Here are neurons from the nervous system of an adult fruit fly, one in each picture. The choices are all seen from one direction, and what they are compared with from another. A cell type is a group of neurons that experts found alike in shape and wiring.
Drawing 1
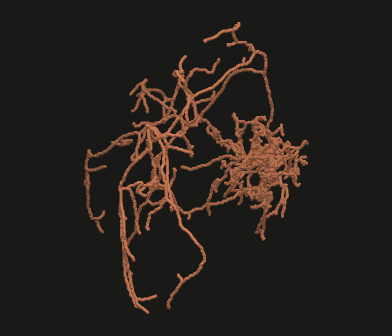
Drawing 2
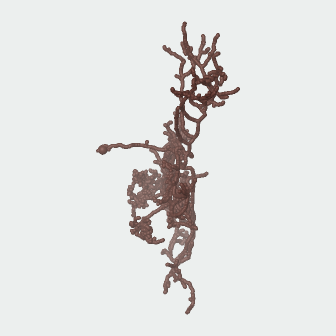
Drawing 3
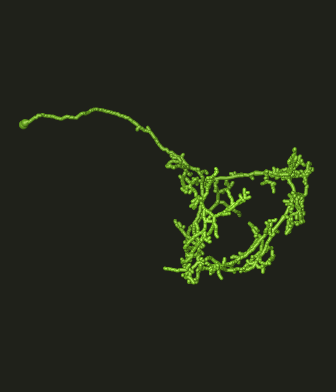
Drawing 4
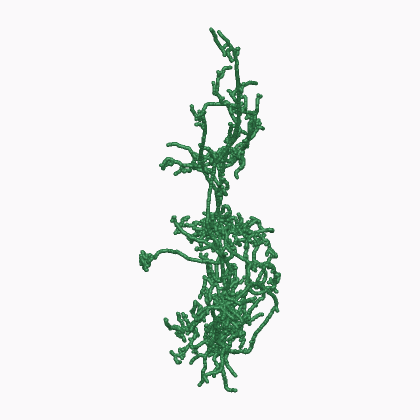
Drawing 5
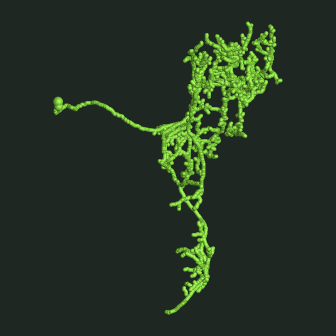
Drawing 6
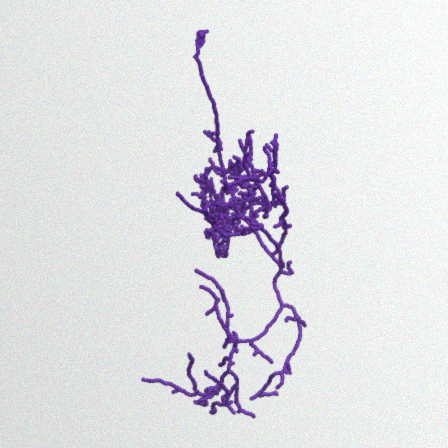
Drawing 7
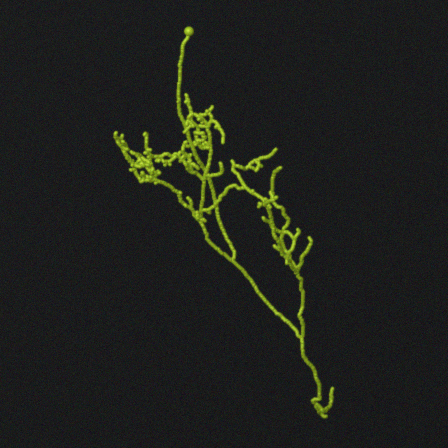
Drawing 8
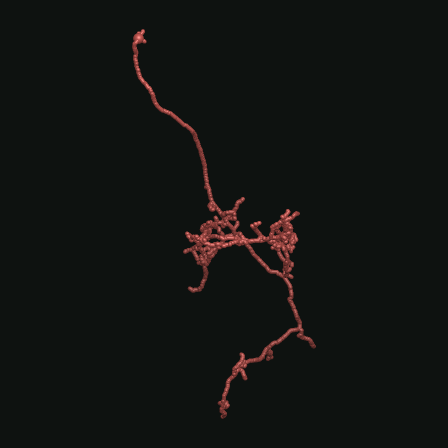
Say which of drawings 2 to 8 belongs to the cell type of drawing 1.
6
